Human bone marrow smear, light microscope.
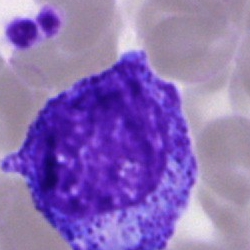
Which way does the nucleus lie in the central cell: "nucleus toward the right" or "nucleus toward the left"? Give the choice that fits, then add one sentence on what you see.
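Nucleus toward the left. The cytoplasm is seen mostly at the lower right of the cell.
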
